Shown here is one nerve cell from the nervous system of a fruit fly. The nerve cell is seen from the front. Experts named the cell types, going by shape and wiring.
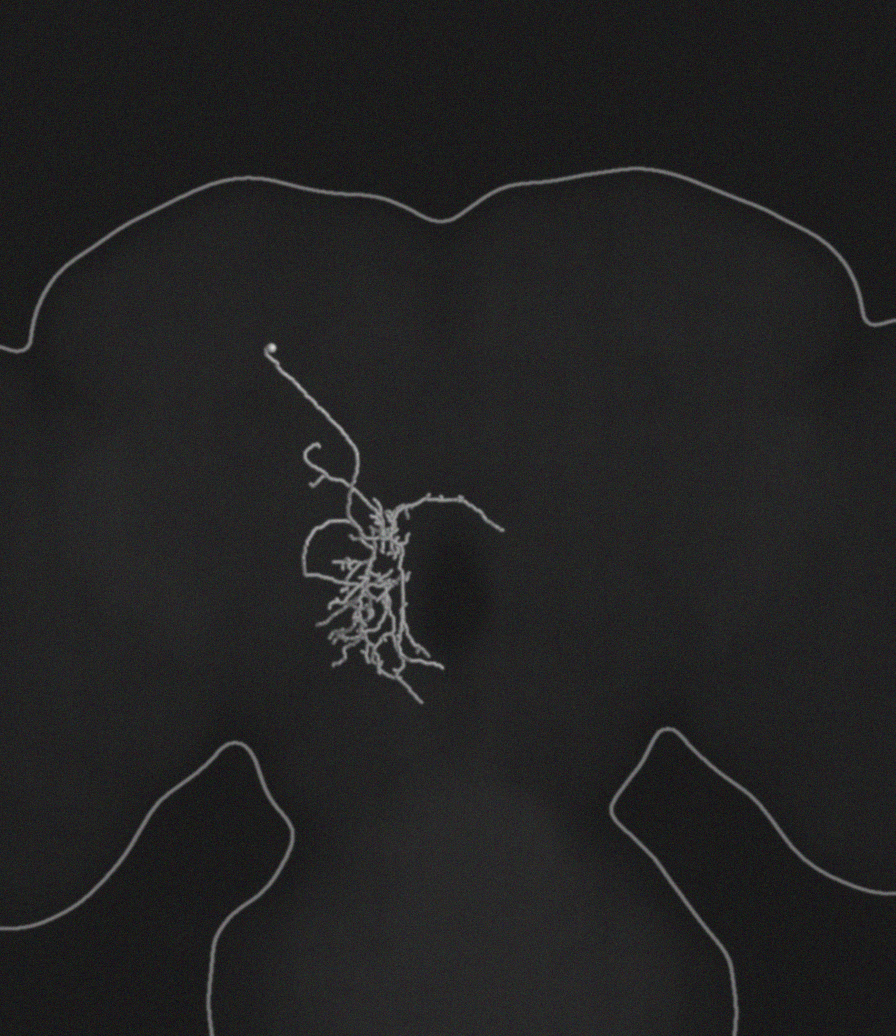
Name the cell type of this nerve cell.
PS033_a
